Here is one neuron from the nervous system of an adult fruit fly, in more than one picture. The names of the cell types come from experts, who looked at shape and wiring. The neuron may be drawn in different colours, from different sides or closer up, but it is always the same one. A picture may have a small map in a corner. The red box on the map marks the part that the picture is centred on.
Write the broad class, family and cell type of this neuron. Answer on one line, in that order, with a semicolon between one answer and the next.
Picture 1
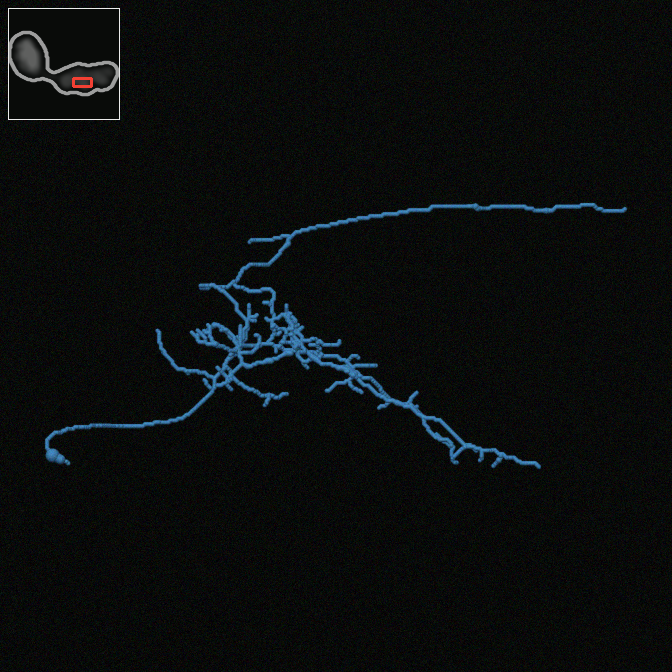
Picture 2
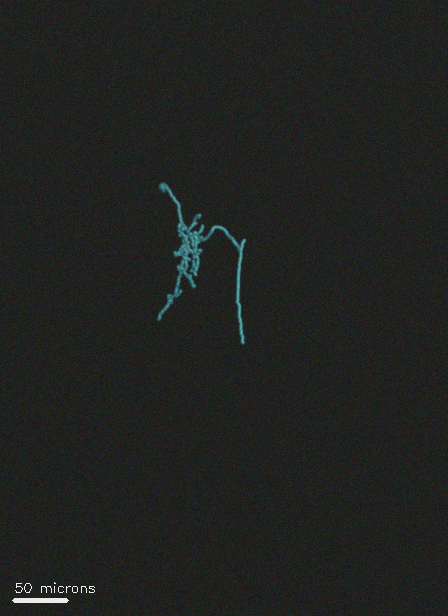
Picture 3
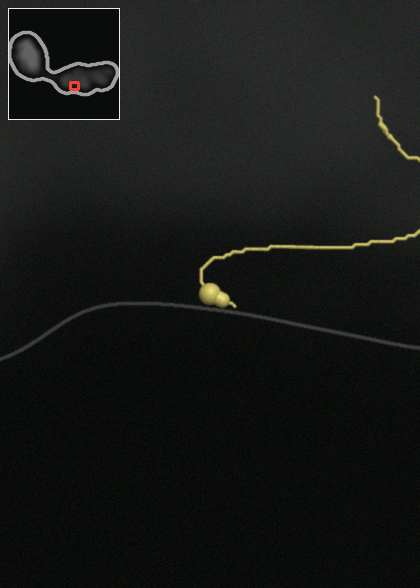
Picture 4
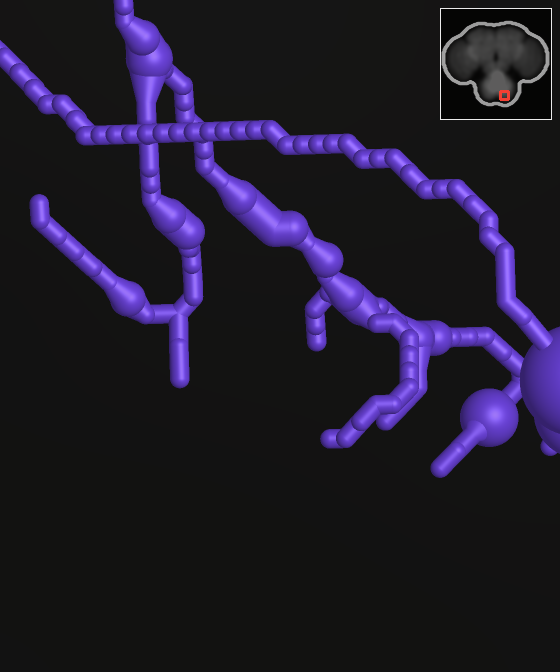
nerve-cord intrinsic neuron; hemilineage 10B; IN10B059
